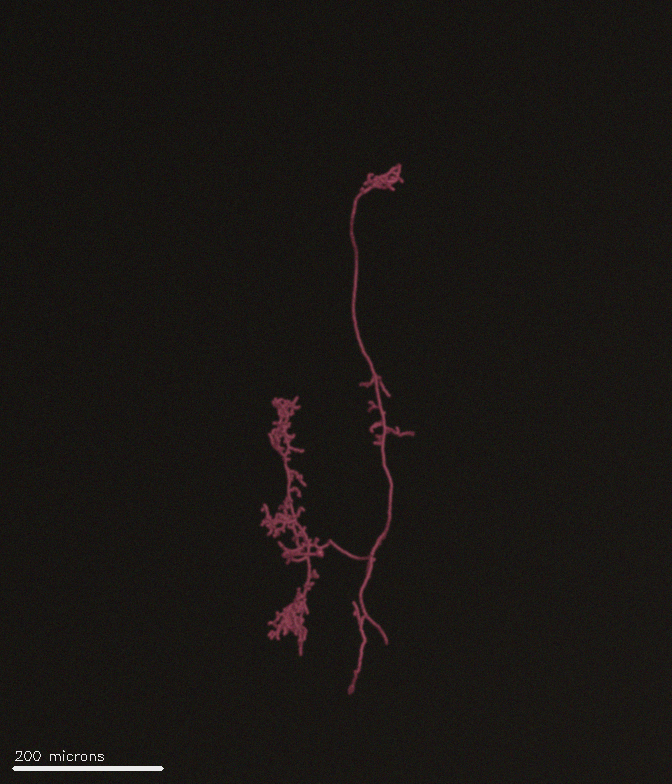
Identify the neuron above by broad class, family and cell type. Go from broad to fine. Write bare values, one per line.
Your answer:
ascending neuron
hemilineage 19B
AN19B014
